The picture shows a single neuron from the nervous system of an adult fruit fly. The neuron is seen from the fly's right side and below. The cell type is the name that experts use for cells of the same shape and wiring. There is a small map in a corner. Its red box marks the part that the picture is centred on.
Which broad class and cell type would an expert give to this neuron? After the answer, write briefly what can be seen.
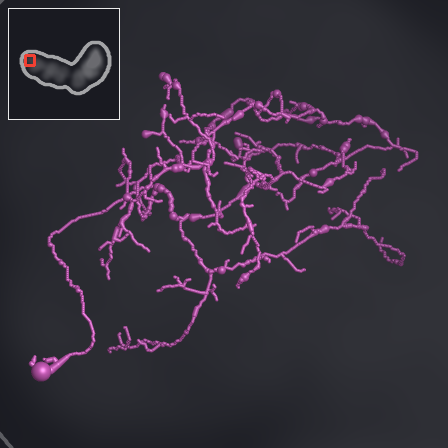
It is a nerve-cord intrinsic neuron. Its cell type is INXXX431. Its cell body lies at the lower left of the picture. The picture shows dozens of branch ends.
